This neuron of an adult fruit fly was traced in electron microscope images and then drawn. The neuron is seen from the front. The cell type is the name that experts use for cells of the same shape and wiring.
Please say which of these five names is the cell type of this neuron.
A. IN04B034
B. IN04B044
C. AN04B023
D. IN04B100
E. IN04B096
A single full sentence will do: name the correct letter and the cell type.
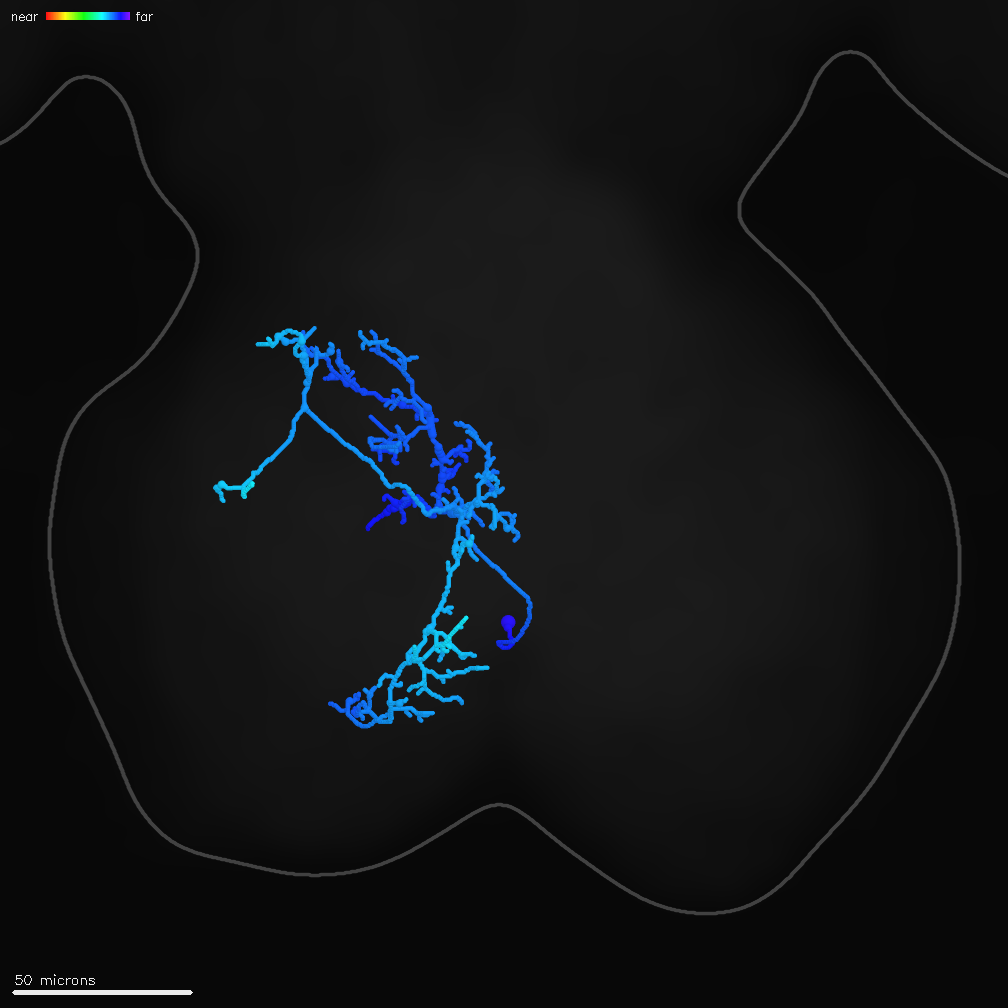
Option E corresponds to IN04B096, the neuron's cell type.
